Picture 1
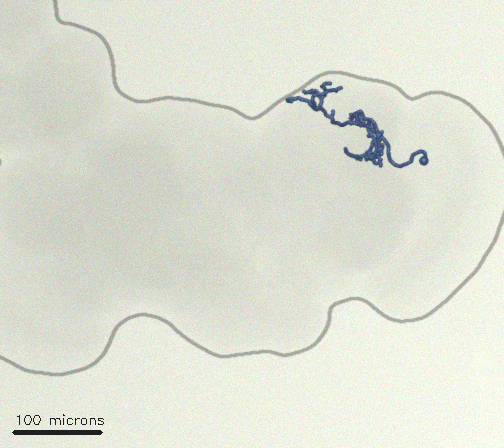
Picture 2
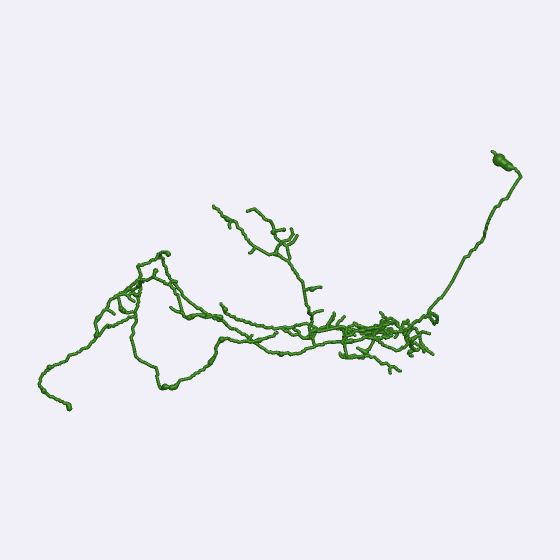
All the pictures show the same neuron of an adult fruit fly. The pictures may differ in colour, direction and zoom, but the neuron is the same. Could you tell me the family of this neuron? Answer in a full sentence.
The family is hemilineage LHa1.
